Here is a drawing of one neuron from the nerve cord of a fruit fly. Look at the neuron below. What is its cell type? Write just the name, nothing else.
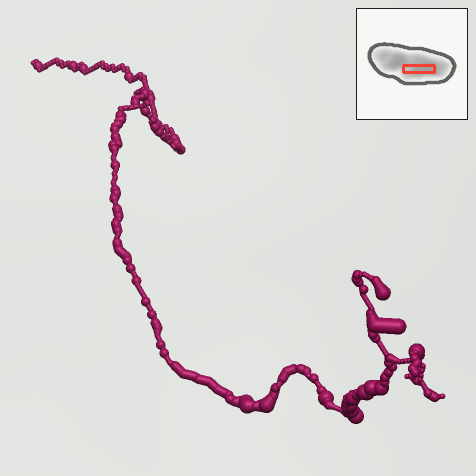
WG1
